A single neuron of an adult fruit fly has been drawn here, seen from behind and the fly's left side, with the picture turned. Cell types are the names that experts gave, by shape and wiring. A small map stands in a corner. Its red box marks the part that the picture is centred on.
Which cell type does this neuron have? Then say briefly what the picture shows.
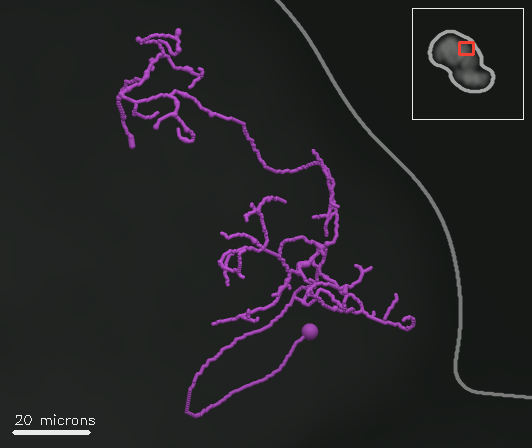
The cell type is CB2089. This is a central-brain intrinsic neuron. The cell body is at the bottom of the picture. By the scale bar it is about 100 microns tall in this view. Dozens of branch ends can be seen.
